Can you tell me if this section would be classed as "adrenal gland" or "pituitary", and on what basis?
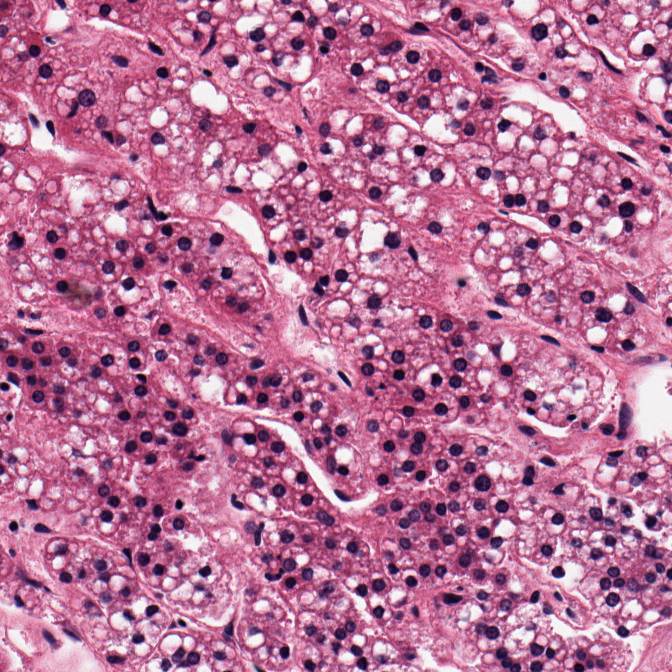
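Adrenal gland. First, most cells share a bubbly cytoplasm of clear round vacuoles. Second, lower left and lower centre hold more crowded, denser pink cells with fewer vacuoles: a change by region, not different cells mixed within nests.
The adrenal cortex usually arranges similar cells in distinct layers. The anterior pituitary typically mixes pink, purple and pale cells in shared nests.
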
